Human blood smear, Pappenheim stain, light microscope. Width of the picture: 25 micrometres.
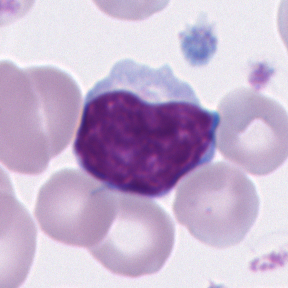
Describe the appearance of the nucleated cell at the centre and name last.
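Along its upper border the cell is irregular and scalloped. The nucleus forms a single unlobed mass, wider than it is tall. The cytoplasm is pale greyish-blue, without distinct granules. This is a typical lymphocyte.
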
